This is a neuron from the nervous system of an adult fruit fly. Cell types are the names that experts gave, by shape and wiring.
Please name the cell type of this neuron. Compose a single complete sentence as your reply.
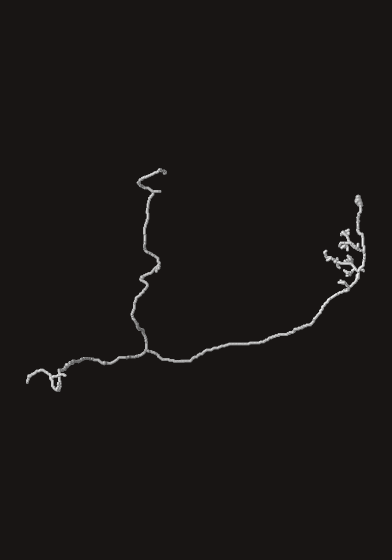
Within the cell type KCab-s sits this neuron.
